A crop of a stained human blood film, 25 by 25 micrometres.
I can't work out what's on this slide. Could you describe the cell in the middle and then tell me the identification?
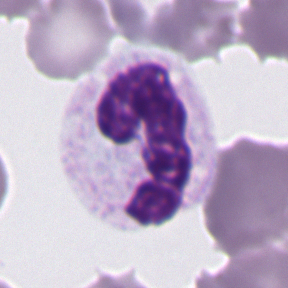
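Quick one: the outline's round, and the nucleus is a curved band bent into a hook. Fine pink-violet granules are scattered all through the cytoplasm, and there are no vacuoles in it. So that's a segmented neutrophil.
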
